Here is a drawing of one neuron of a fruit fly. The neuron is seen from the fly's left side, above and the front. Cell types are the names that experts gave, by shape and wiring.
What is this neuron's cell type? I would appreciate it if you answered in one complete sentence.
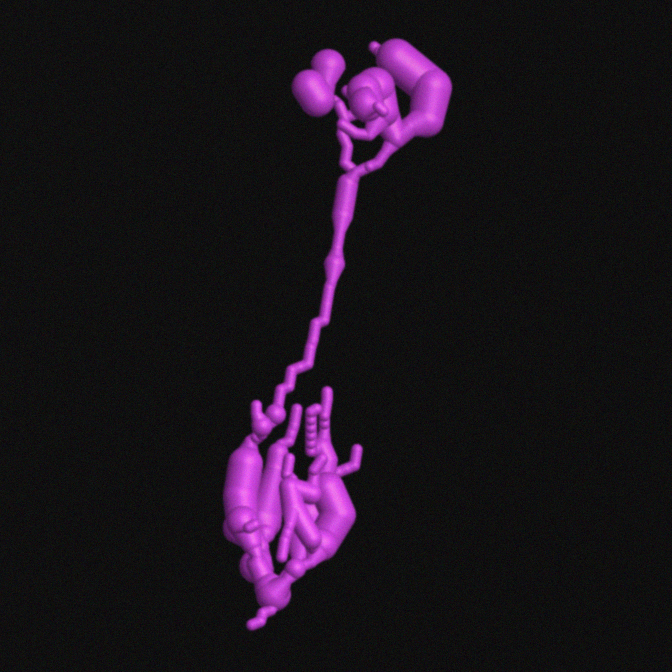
This neuron is of the type L5.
